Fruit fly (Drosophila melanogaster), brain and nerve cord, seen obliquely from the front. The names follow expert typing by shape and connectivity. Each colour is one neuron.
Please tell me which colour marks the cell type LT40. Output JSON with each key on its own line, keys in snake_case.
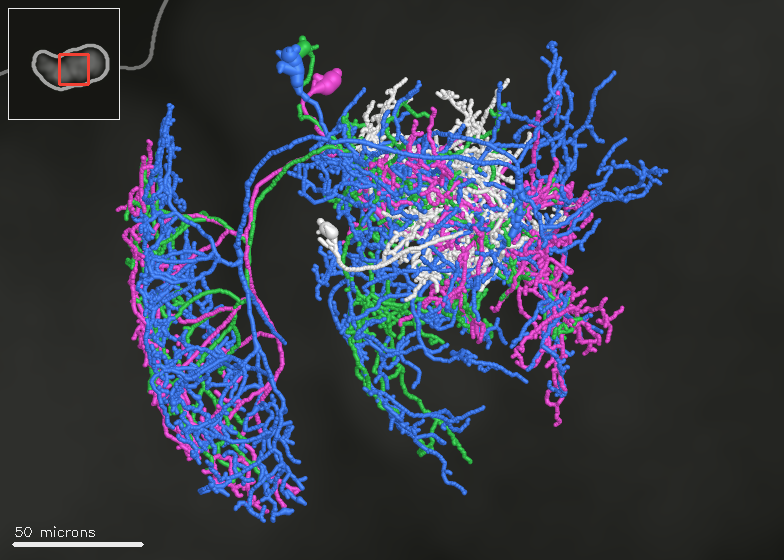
{
 "colour": "magenta"
}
